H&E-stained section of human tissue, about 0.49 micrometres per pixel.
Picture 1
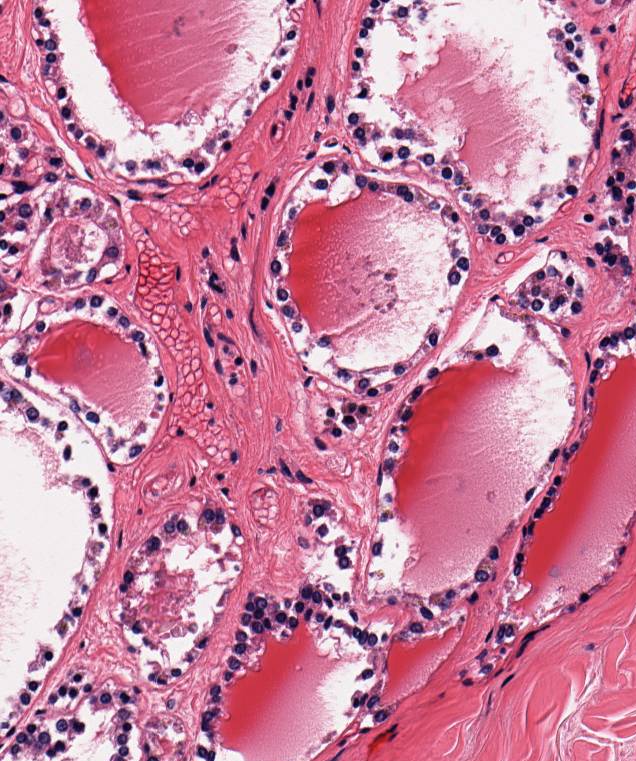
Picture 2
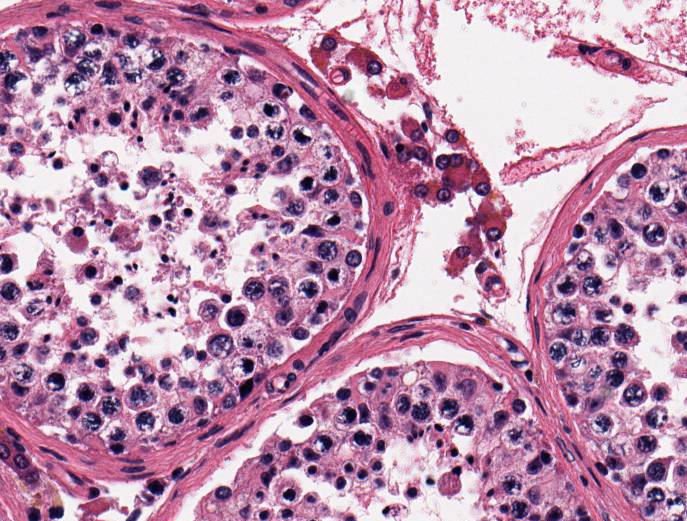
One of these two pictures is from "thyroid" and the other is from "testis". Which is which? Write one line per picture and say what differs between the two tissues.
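Picture 1 shows tissue from the thyroid. Each follicle is lined by a single layer of low cuboidal cells with small round dark nuclei.
Picture 2 shows tissue from the testis. The tubules are lined by a stratified epithelium many cells deep.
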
